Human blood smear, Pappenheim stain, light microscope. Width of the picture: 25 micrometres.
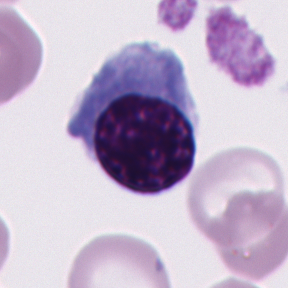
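Normoblast, stained peripheral blood smear. The cell measures about 13 by 11 micrometres and has an irregular outline with a ragged upper edge. Its nucleus is round, about 9 micrometres across, fills about 50% of the cell's area and lies toward the bottom of the cell, leaving most of the cytoplasm above it. The nuclear margin is smooth and sharp, without notch or indentation. The chromatin is dark purple and coarsely clumped, with small paler gaps.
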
